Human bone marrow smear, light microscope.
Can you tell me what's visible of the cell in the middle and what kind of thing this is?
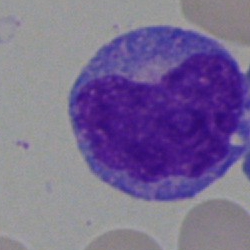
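Notice the broad indentation along the upper edge of the nucleus, which fills most of the cell. Its chromatin is dark purple, mottled and clumped. In the cytoplasm, fine faint pinkish granules are scattered sparsely. You are looking at a monocyte.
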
